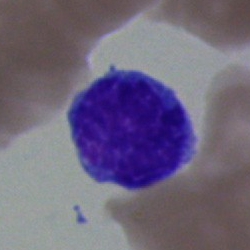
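Blast in the middle here, with a nucleus filling nearly the whole cell. You won't spot any distinct nucleoli, and there are no granules anywhere in the cell. Note the small knob sticking out from the top edge.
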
